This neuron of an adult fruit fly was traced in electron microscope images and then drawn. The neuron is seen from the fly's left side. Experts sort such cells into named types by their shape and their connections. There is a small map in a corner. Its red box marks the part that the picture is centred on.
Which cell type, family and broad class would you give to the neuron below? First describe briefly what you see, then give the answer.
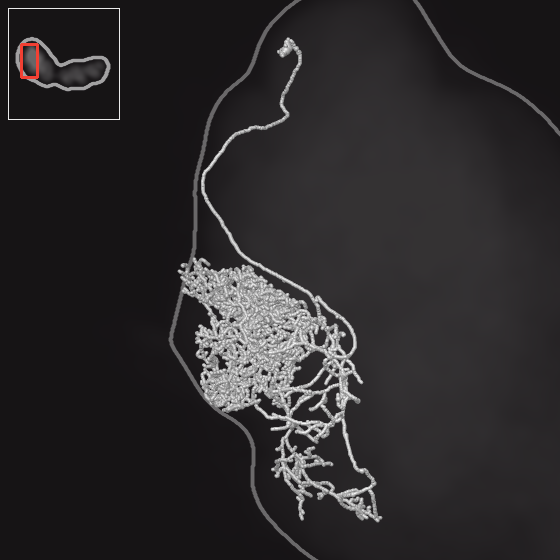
The picture shows dozens of branch ends. In this view it is taller than it is wide. It is of cell type ALBN1. Its family is called class ALLN. This is a central-brain intrinsic neuron.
